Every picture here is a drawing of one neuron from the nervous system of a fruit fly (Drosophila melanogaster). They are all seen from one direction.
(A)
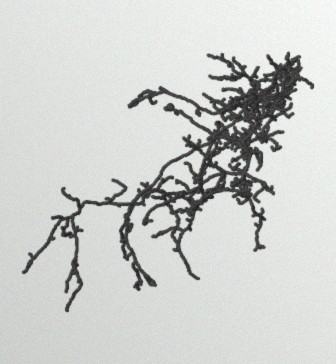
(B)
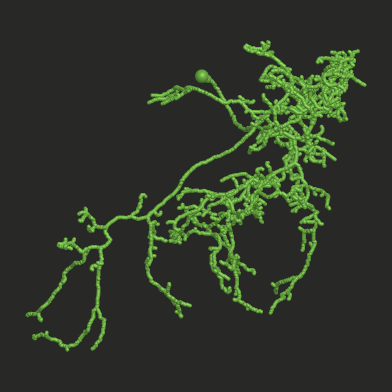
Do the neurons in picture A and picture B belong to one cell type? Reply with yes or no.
yes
